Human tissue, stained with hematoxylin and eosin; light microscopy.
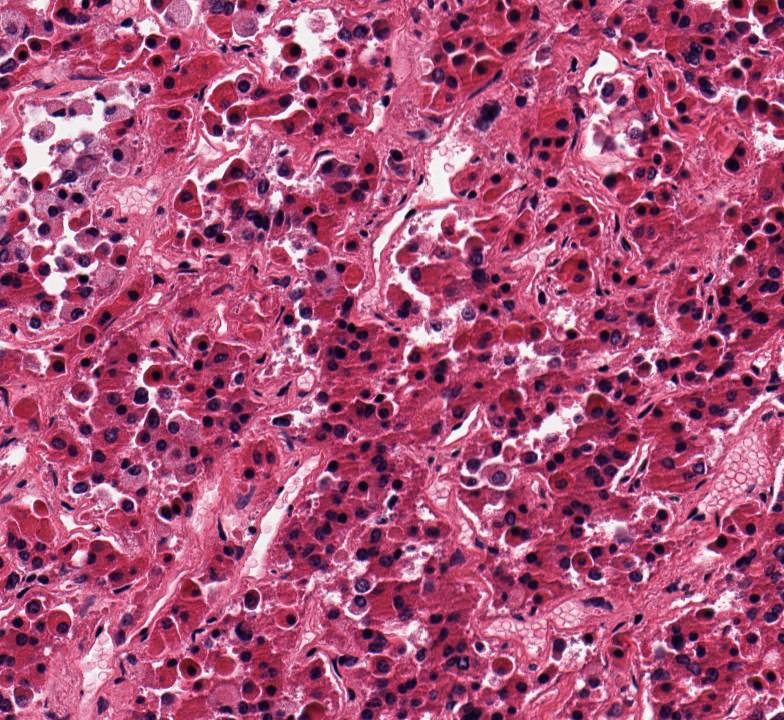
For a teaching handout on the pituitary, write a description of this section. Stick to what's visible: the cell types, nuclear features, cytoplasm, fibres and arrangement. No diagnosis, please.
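So, the nuclei: round, dark, mostly one to a cell. Thin-walled, slit-like vascular spaces run between the cell nests. No glands, and no epithelium-lined lumens anywhere. White cleft-like gaps part the cells here and there, mostly in the upper left.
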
